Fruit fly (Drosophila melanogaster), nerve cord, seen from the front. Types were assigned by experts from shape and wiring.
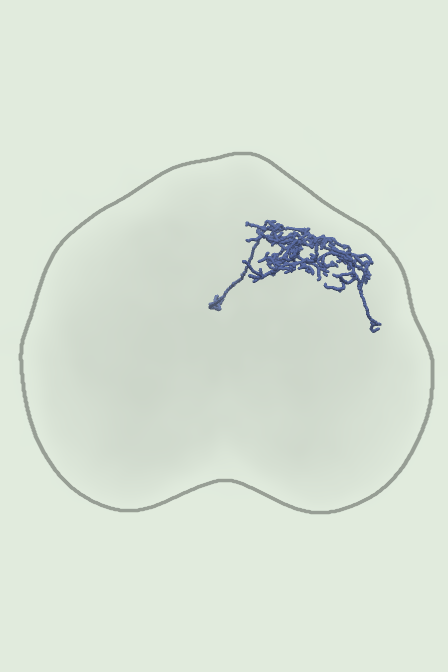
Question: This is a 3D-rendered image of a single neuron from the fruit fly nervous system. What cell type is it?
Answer: IN06B066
